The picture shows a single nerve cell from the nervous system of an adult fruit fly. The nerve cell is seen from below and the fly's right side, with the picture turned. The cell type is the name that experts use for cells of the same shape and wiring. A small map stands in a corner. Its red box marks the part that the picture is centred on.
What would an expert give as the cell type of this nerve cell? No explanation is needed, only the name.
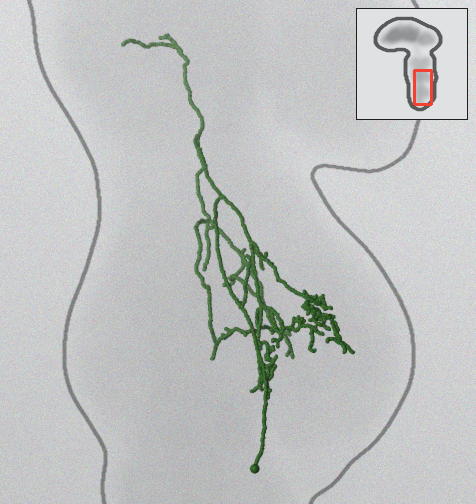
IN06B070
